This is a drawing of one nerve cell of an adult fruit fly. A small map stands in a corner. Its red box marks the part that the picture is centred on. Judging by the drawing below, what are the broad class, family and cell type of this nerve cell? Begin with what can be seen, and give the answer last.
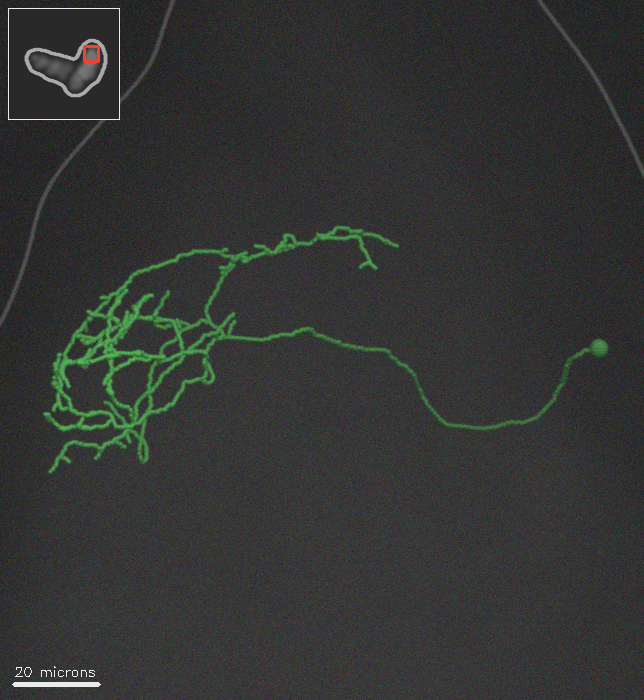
The cell body is on the right of the picture. By the scale bar it is about 130 microns wide in this view. The picture shows dozens of branch ends. Its broad class is central-brain intrinsic neuron. The family is hemilineage SLPal5. It is of cell type SLP109.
